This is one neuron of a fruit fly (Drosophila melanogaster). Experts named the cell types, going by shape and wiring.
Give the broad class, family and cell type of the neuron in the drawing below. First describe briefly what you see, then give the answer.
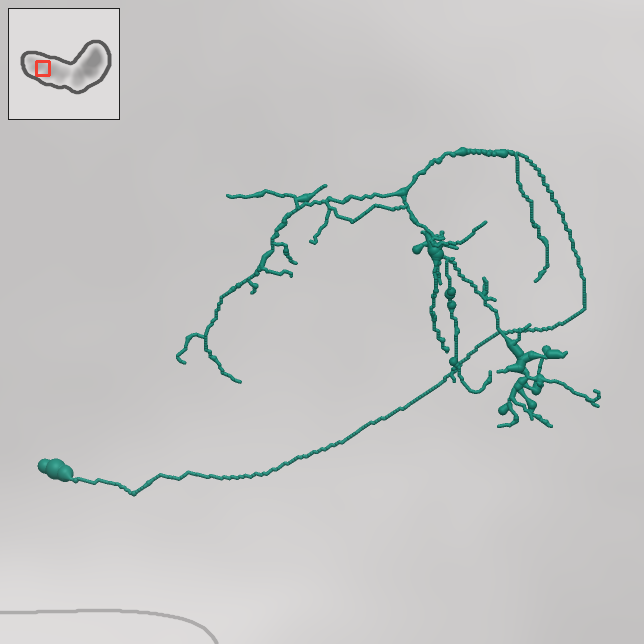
The cell body can be seen at the lower left of the picture. The picture shows dozens of branch ends. Its broad class is nerve-cord intrinsic neuron. The family is hemilineage 02A. The cell type is IN02A058.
